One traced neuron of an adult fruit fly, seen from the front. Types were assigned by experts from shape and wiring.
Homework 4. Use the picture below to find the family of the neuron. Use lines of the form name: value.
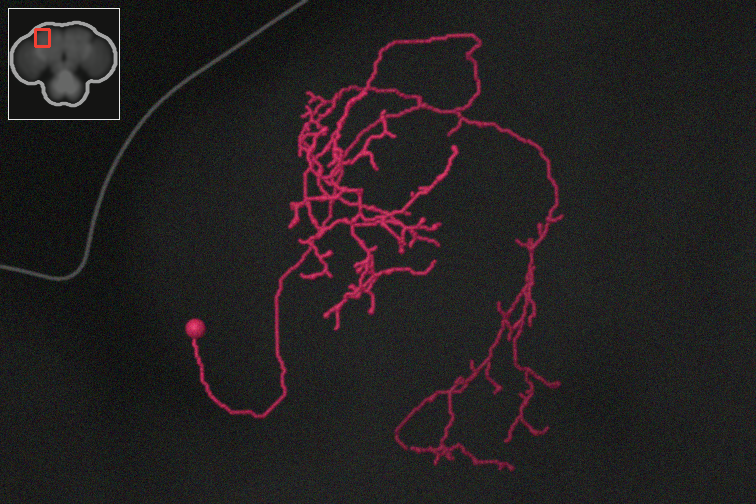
family: hemilineage SLPal5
